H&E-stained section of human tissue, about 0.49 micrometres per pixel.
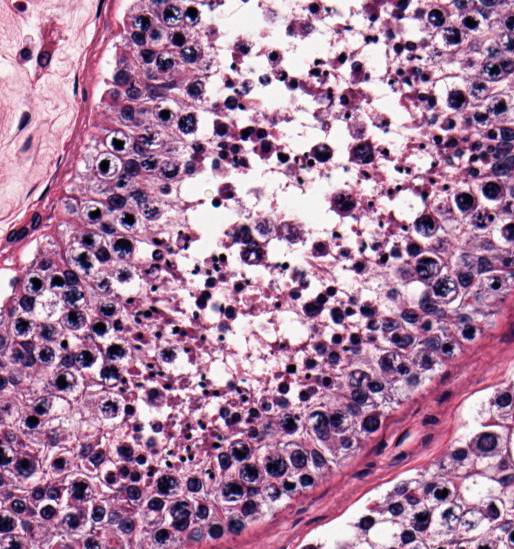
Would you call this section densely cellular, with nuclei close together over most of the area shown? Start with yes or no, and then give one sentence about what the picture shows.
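Yes. Most of the field is filled by one large tubule lined by many layers of crowded cells.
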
